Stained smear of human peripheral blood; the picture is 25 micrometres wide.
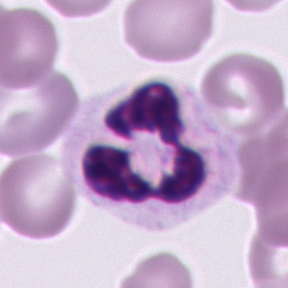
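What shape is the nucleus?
It is bent into a ring-like curve around a pale central area, with dark purple, coarsely clumped chromatin.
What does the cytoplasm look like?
Pale pinkish-lilac, containing fine, faint lilac granules.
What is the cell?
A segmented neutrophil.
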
